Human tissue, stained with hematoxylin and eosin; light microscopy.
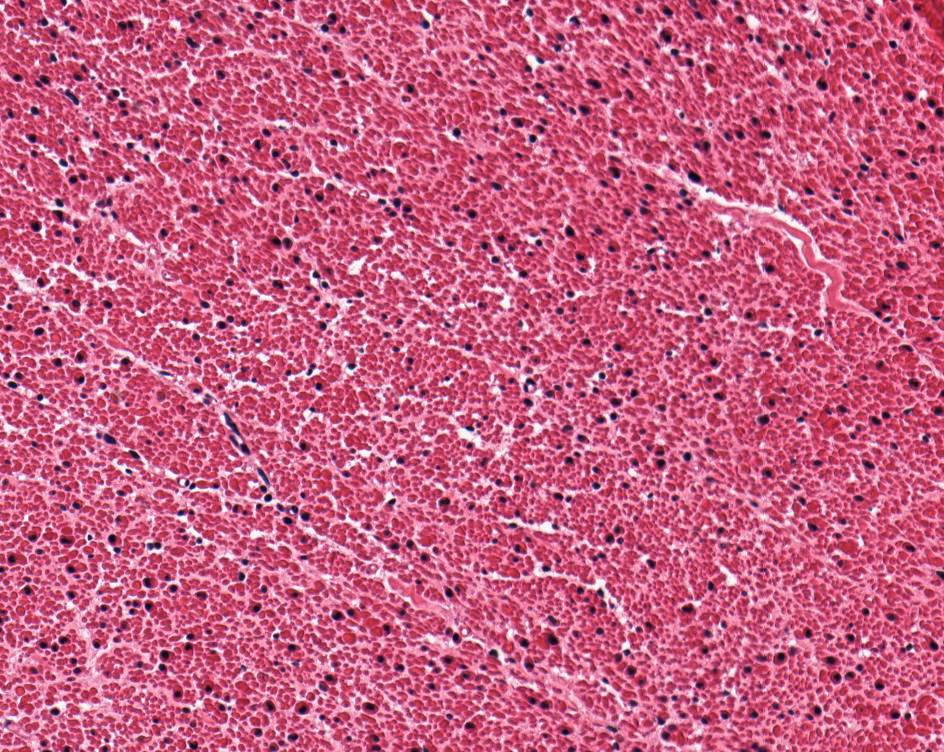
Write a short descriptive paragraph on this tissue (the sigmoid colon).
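One uniform tissue fills the whole field, made of closely packed small eosinophilic profiles. Cut transversely, these appear as small round to polygonal shapes rather than long strands. Thin pale pink septa and clefts, running mostly from upper left toward lower right, divide them into bundles. Fat cells, glands and epithelium are nowhere present.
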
